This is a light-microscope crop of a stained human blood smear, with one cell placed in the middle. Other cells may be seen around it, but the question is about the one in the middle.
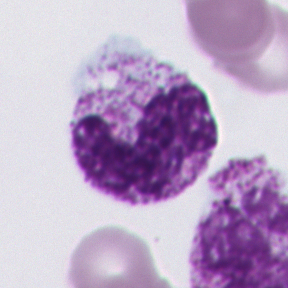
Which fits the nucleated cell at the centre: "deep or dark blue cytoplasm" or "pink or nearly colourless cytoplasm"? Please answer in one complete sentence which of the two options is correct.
There is no blue or grey in its cytoplasm, which is pink, salmon or almost colourless.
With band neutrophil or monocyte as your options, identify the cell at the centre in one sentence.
The middle of this crop holds a band neutrophil.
